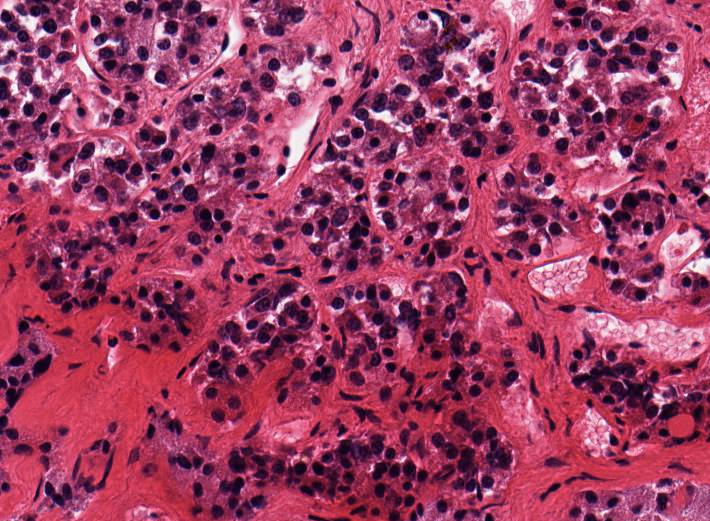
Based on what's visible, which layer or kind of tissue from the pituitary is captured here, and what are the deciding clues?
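Answer: pars distalis. First, the cytoplasm of the nested cells ranges from granular pink-purple to pale and clear.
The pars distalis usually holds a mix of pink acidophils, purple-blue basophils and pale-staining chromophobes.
Second, the nested cells form no gland lumens or tubules.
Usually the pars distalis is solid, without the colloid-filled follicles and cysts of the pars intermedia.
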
